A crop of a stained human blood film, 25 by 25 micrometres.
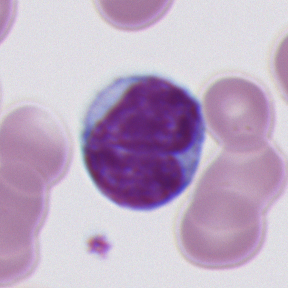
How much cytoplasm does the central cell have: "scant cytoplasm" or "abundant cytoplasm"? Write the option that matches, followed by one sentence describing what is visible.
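Scant cytoplasm. The cytoplasm is scant and forms a pale blue crescent mainly at the upper left of the cell.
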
